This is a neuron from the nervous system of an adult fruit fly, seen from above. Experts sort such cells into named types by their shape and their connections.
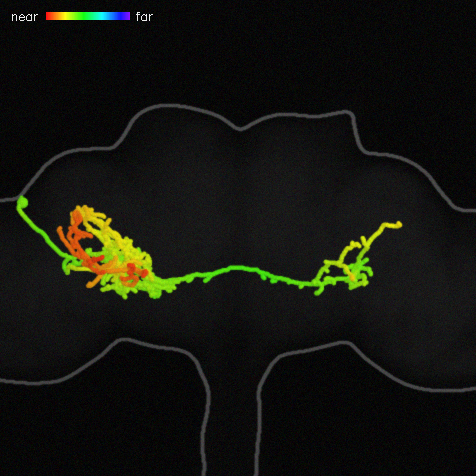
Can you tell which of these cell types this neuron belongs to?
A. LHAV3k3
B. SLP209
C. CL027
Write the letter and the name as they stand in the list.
C. CL027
